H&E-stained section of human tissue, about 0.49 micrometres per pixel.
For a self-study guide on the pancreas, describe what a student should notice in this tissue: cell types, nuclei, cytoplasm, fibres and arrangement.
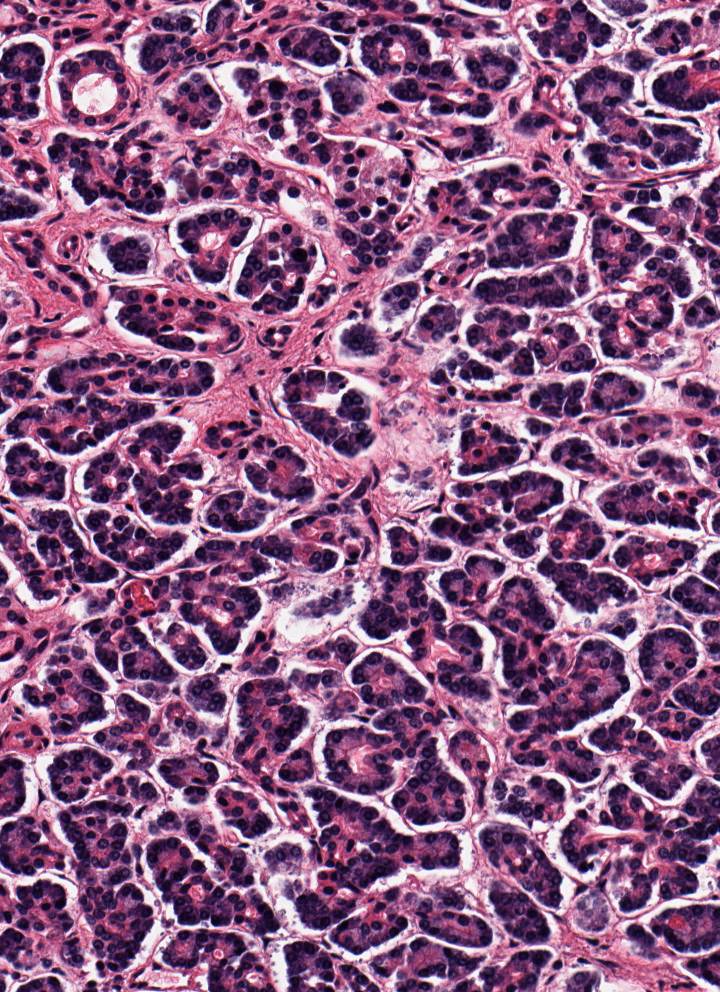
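Closely packed rounded nests of epithelial cells fill the field, parted by thin strands of pink fibrous stroma. Nuclei are small, round, dark and fairly uniform. A somewhat thicker pink fibrous band runs from upper left toward the centre. Just right of centre, look for a small patch of pale, loose, faintly pink amorphous material between nests.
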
